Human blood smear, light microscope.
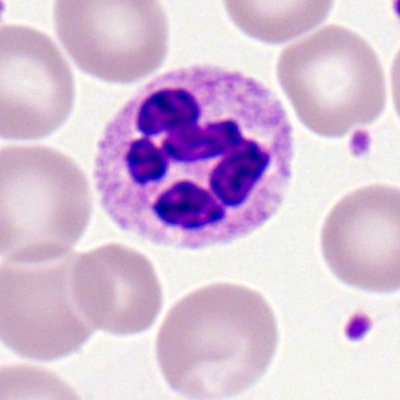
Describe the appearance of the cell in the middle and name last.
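Outline round and smooth. Nucleus split into more than three separate lobes. Fine pinkish-lilac granules scattered evenly through the cytoplasm. No vacuoles visible in the cytoplasm. The cell is a segmented neutrophil.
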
